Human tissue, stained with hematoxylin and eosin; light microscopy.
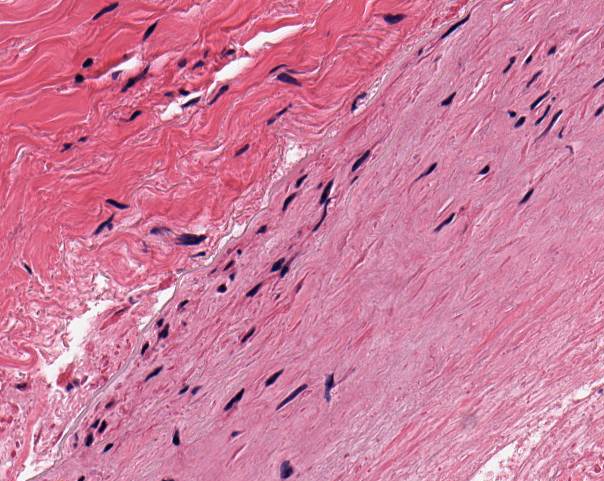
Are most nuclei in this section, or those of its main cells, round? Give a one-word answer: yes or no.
No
